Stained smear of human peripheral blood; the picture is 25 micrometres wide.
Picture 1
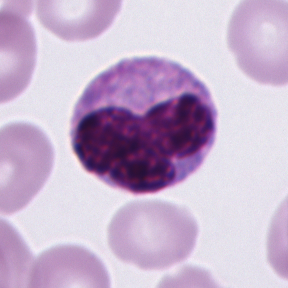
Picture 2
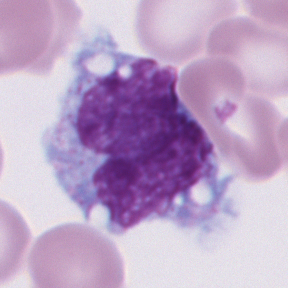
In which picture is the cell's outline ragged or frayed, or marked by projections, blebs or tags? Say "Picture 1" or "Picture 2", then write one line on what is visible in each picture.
Picture 2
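What picture 1 shows: The cell's outline is round and smooth.
What picture 2 shows: The cell outline is irregular with ragged, frayed edges.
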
